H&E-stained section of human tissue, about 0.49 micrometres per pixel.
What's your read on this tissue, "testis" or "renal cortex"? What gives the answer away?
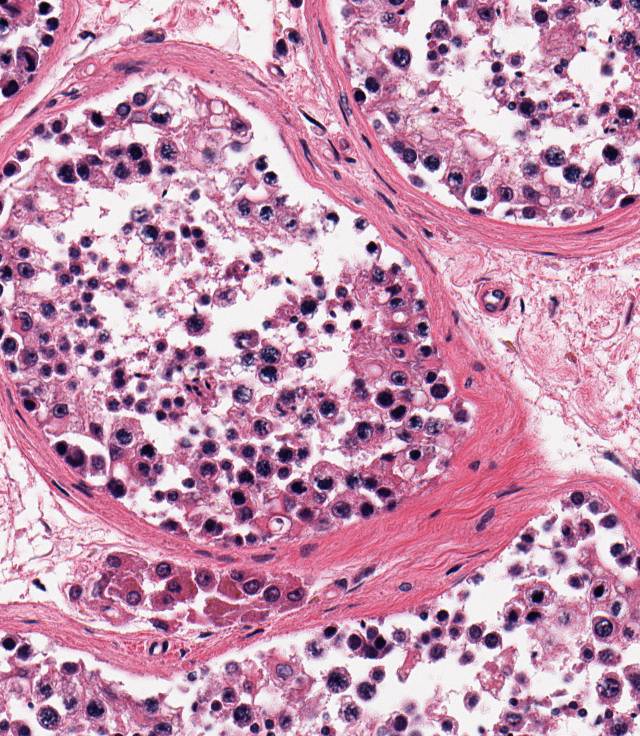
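It's testis. Each tubule has a thick, dense, pink fibrous wall, layered-looking, with flattened spindle-shaped nuclei running parallel to it. Inside, irregular white spaces separate the cells, with no single clear central lumen. Between tubules, right middle: pale loose stroma holding a small round vessel.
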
